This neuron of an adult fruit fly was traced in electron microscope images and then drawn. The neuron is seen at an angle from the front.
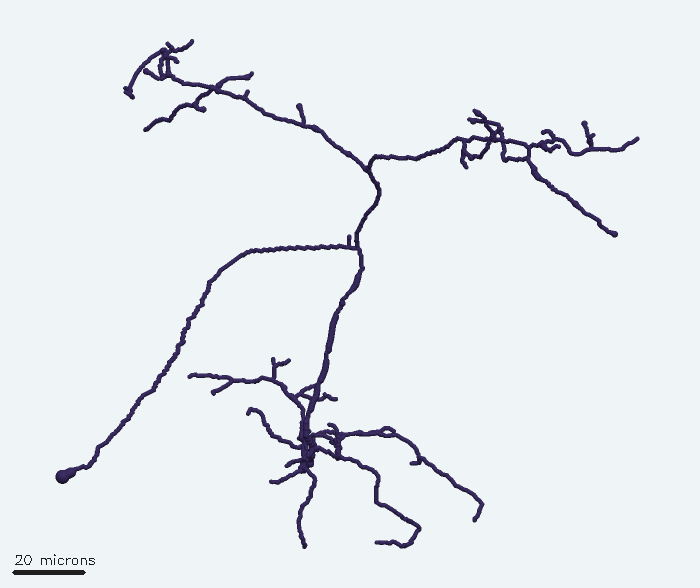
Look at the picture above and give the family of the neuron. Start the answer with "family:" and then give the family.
family: hemilineage PSa1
